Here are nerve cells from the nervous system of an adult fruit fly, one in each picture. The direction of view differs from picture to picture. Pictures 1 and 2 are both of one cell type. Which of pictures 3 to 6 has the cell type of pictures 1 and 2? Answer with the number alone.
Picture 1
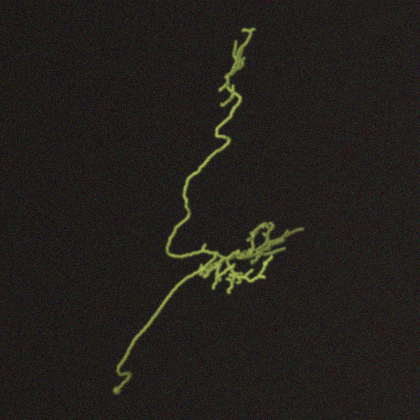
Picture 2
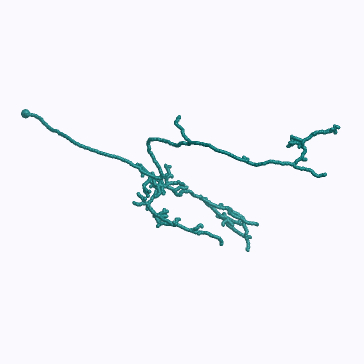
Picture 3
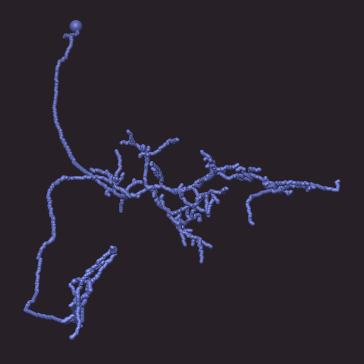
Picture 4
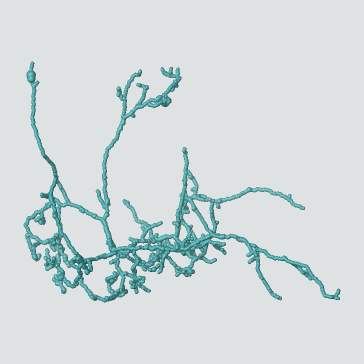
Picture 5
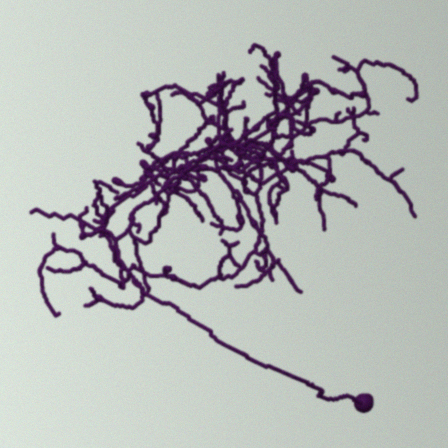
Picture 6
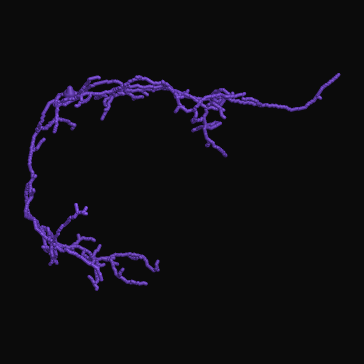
3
